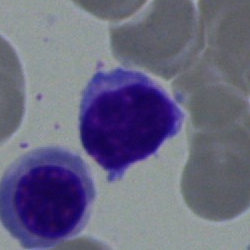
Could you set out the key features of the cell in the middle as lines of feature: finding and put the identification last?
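Outline: irregular, with small blunt cytoplasmic bulges along the edge
Nucleus: fills most of the cell
Cytoplasm: scant rim, no clear vacuoles
Chromatin: deep purple, dense
Name: lymphocyte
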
